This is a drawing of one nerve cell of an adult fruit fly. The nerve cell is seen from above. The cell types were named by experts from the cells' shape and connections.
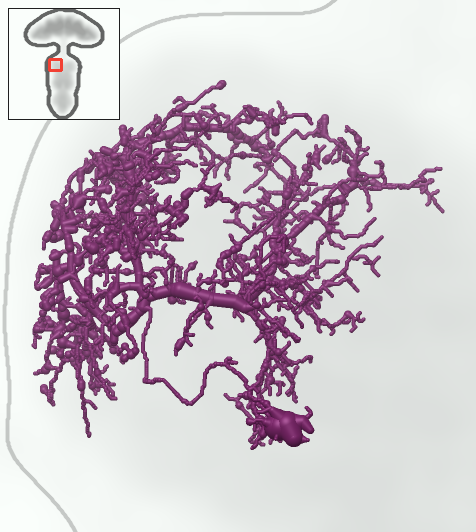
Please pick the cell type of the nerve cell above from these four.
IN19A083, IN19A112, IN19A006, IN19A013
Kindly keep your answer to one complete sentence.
So far as cell type goes, this nerve cell is IN19A013.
